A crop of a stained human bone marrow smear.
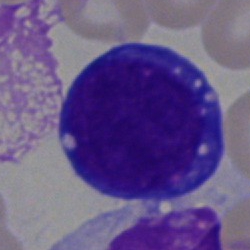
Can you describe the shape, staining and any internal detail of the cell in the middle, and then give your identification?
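Outline first: round and smooth. Cytoplasm next: a narrow rim, widest on the right side. Inclusions: several small, clear, round vacuoles lie within that cytoplasm. Granules: none are visible in the cytoplasm. The cell in the middle is a blast.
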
